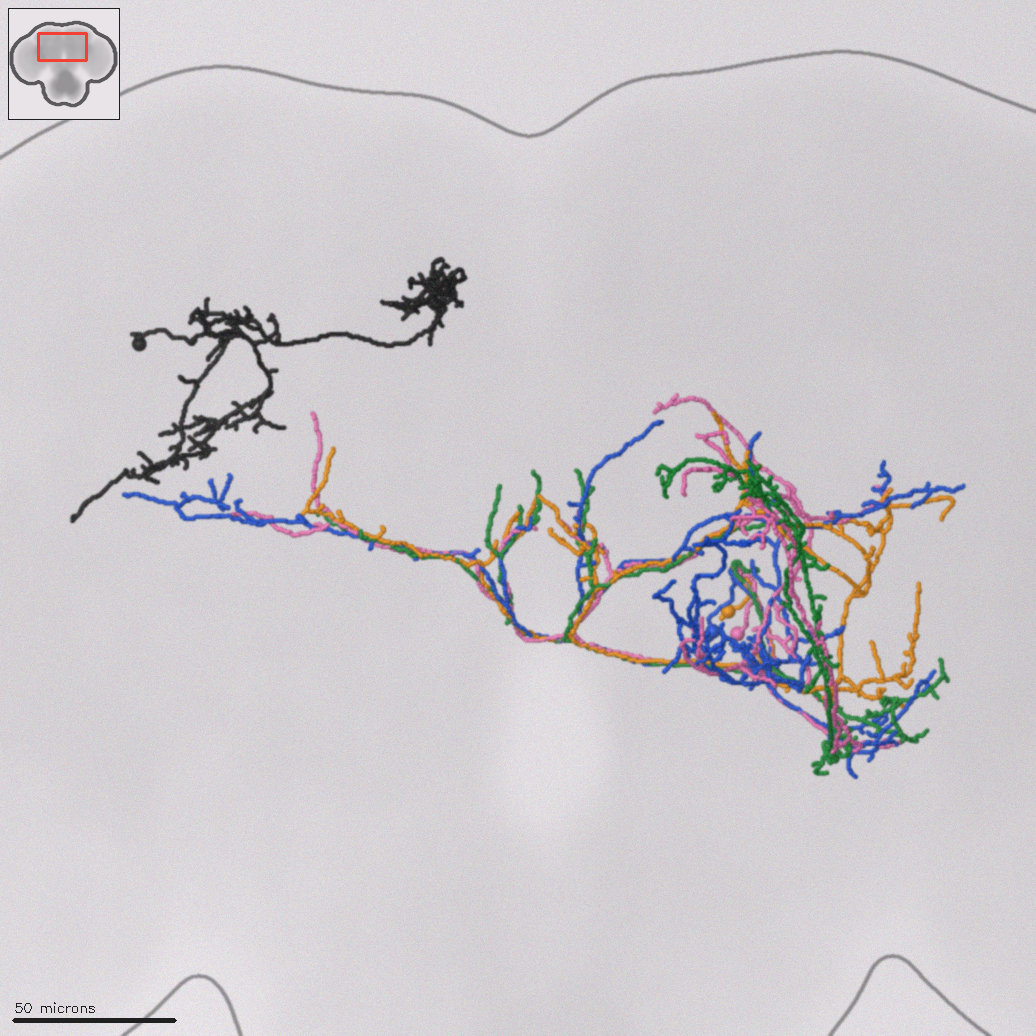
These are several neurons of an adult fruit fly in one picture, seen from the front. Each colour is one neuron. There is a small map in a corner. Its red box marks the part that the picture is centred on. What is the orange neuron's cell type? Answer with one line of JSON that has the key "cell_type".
{"cell_type": "PS268"}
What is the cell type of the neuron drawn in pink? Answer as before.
{"cell_type": "LAL187"}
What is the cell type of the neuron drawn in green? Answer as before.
{"cell_type": "LAL188_a"}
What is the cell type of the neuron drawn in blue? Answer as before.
{"cell_type": "PS270"}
